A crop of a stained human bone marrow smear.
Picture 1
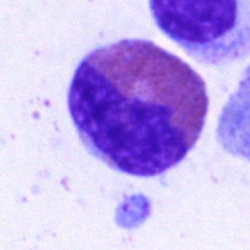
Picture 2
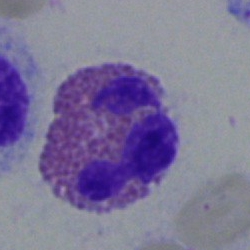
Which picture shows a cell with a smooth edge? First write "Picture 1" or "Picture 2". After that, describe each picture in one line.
Picture 1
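In picture 1: The cell outline is roughly round with a smooth edge.
In picture 2: The cell outline is roughly round with a finely bumpy edge.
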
